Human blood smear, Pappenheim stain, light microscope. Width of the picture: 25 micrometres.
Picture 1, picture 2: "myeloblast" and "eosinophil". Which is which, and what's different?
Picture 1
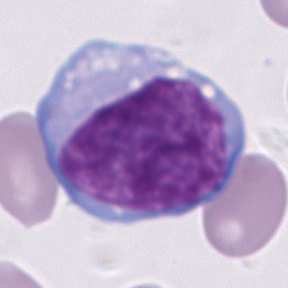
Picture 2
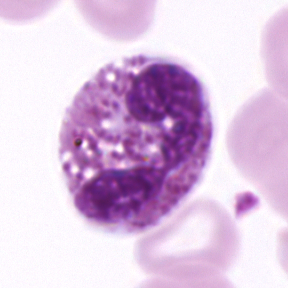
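In picture 1 the cell is a myeloblast; in picture 2 it is an eosinophil. The clearest difference lies in the cytoplasm, which is pale blue with no distinct granules in the myeloblast but crowded with coarse purple-pink granules in the eosinophil.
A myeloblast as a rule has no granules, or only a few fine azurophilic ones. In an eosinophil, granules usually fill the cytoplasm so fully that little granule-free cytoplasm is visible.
Small unstained white spots lie scattered among the eosinophil's granules, while the myeloblast's cytoplasm holds small clear vacuoles, mostly along its upper part. The nuclei differ as well: the myeloblast's is oval, about 15 by 12 micrometres, while the eosinophil's is divided into two large lobes, one at the upper right and one at the lower left of the cell, with dark purple, densely clumped chromatin. Both outlines are smooth, roughly round without surface projections in the myeloblast and roundly oval in the eosinophil, which measures about 16 by 13 micrometres.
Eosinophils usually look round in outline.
Red cells touch the myeloblast on its left and right sides.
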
